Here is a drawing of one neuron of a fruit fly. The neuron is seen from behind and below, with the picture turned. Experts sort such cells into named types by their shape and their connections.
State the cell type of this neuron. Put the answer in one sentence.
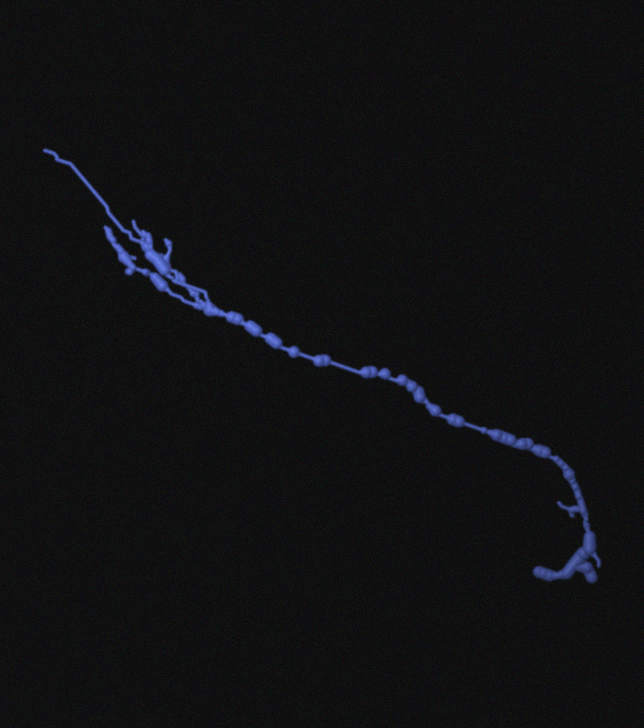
The cell type is L4.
